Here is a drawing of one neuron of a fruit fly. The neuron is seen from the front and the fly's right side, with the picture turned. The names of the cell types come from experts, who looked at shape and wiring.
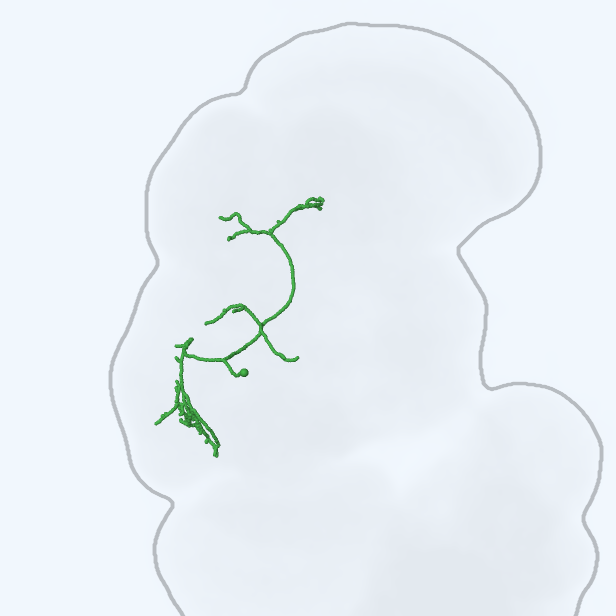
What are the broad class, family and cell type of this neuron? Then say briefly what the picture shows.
It is a central-brain intrinsic neuron. Its family is hemilineage AOTUv4_dorsal. Its cell type is CB2088. Its cell body lies in the middle of the picture. In this view it is taller than it is wide.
